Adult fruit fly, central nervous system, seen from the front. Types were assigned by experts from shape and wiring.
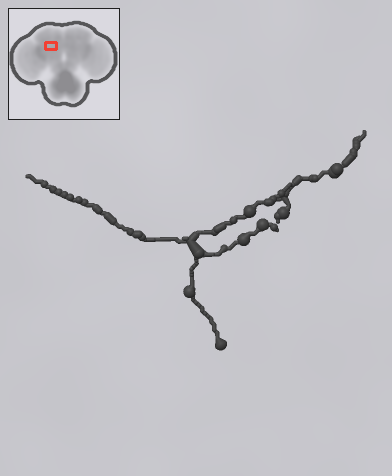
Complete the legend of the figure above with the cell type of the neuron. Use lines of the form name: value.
cell type: CB3754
